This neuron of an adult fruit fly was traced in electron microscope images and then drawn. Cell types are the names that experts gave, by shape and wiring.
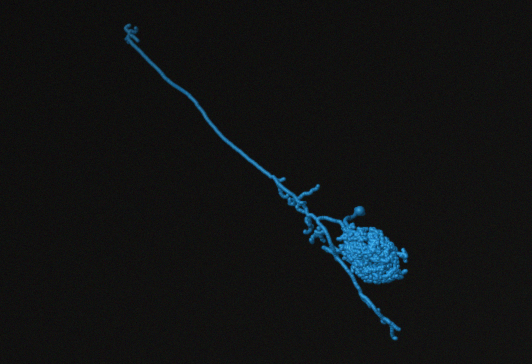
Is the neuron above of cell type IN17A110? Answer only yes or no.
no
